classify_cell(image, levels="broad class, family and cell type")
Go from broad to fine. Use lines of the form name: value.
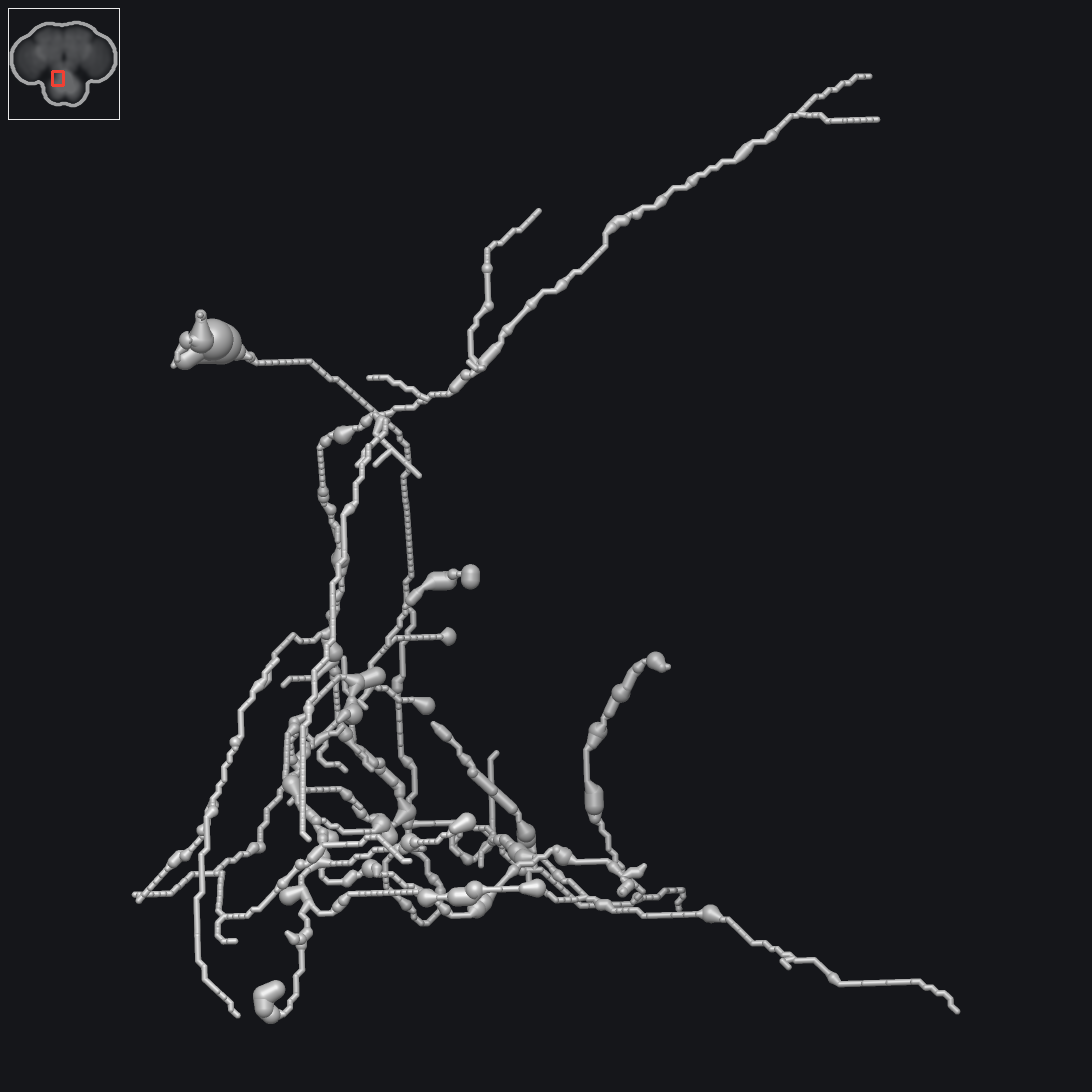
broad class: nerve-cord intrinsic neuron
family: hemilineage 11B
cell type: IN11B020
